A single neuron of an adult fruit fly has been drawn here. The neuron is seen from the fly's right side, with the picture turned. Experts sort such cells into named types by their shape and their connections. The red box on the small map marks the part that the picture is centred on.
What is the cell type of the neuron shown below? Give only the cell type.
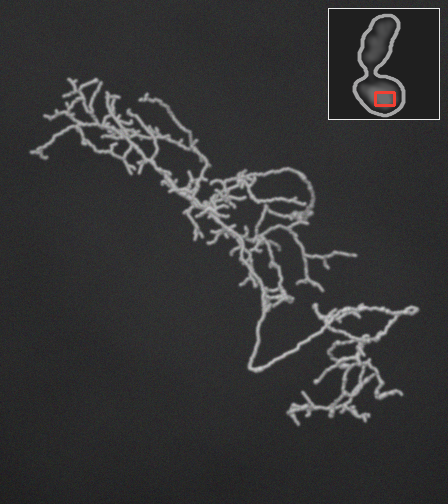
SLP384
